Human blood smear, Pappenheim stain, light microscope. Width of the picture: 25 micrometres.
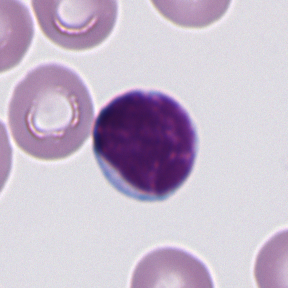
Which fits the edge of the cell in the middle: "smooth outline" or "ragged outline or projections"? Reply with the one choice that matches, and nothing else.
Smooth outline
